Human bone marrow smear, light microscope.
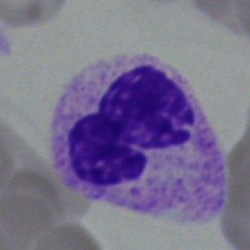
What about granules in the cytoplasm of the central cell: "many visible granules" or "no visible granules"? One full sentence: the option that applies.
The cytoplasm of this cell holds many visible granules.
